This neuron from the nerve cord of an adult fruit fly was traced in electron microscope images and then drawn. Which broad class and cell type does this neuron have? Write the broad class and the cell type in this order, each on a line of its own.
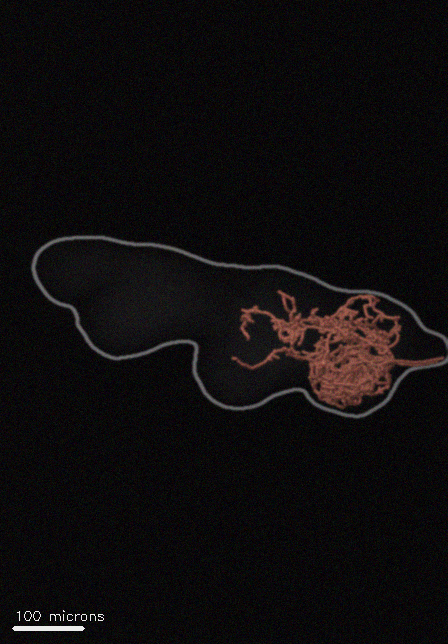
ascending neuron
ANXXX008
